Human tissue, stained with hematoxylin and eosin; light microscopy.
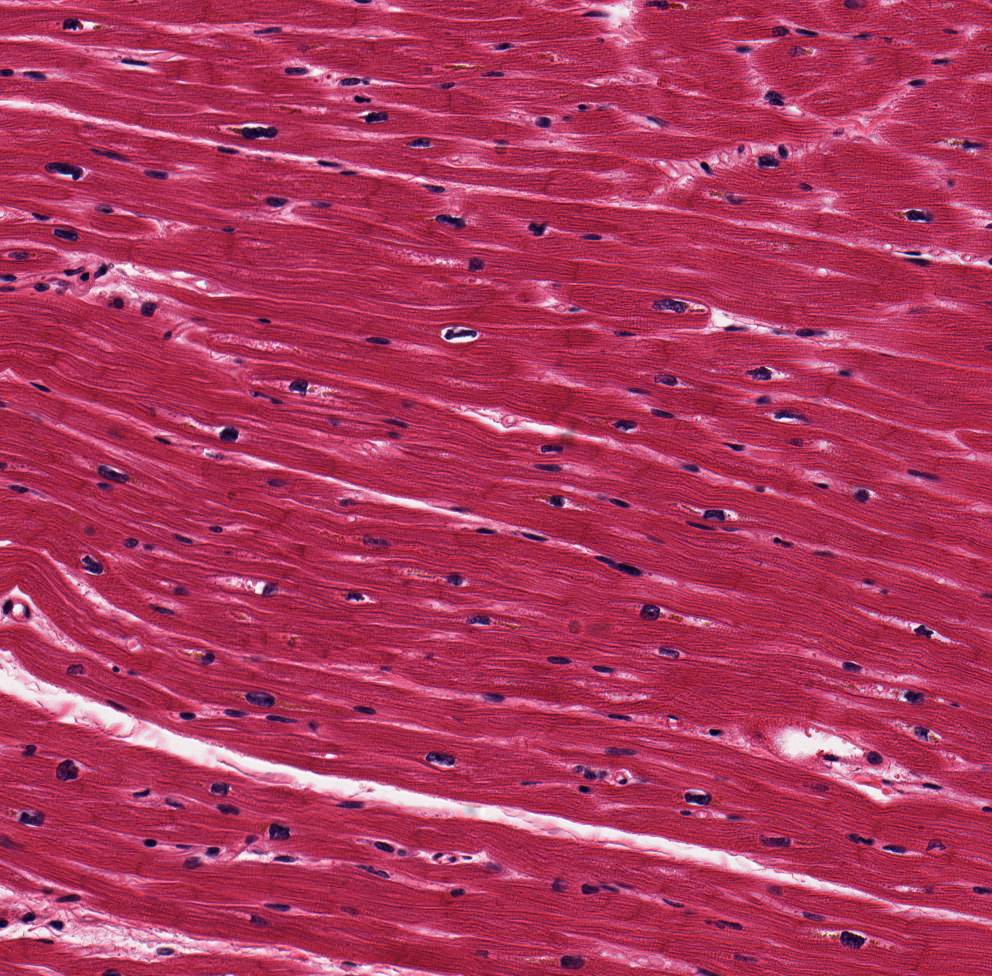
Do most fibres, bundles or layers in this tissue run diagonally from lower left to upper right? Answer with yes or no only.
No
